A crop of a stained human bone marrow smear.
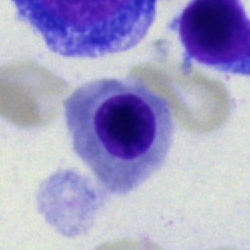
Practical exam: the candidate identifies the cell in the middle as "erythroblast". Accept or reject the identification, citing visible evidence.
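Yes, erythroblast is a sound name for the middle cell, and here is why. Look first at the nucleus: no nucleolus can be seen in it.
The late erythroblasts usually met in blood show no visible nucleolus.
That absence therefore speaks for erythroblast. Now turn to the cytoplasm, which is a pale greyish blue.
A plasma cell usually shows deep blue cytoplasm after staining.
This pale shade therefore speaks against plasma cell. Beyond that, the chromatin is dense and stains deep purple throughout the nucleus, and the cytoplasm shows no granules. A pale, granular, lilac-staining rounded body also lies against the lower left of the cell.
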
